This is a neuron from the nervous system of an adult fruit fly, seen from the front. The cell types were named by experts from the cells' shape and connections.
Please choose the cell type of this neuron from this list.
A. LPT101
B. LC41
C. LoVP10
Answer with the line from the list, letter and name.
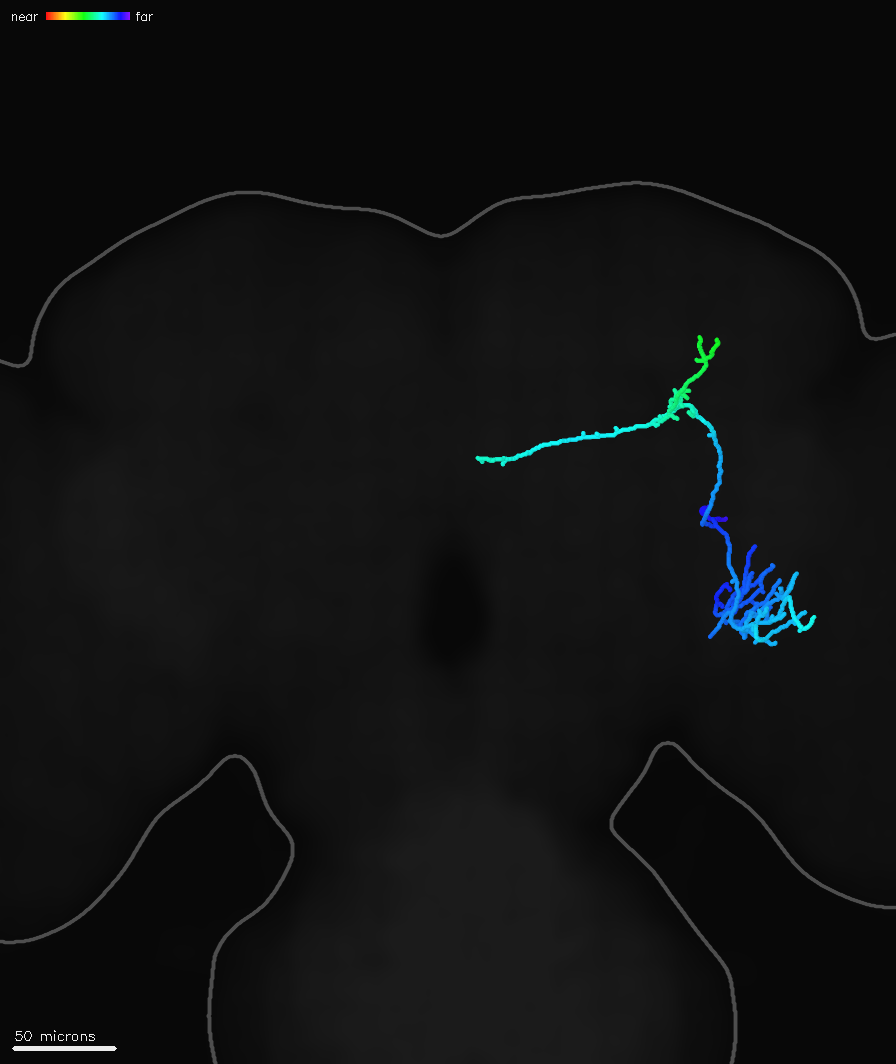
B. LC41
